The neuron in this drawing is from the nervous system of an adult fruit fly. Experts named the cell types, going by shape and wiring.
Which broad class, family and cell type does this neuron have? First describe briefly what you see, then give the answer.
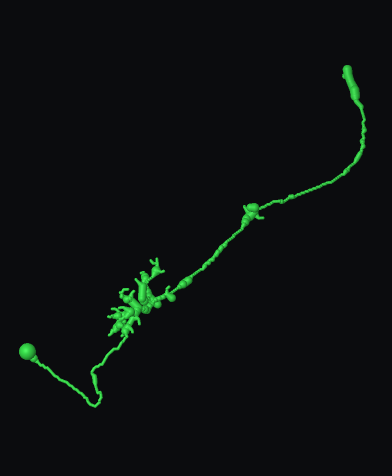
The cell body can be seen at the lower left of the picture. In this view it is about as wide as it is tall. This is an optic-lobe intrinsic neuron. Its family is Tm. The cell type is Tm2.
